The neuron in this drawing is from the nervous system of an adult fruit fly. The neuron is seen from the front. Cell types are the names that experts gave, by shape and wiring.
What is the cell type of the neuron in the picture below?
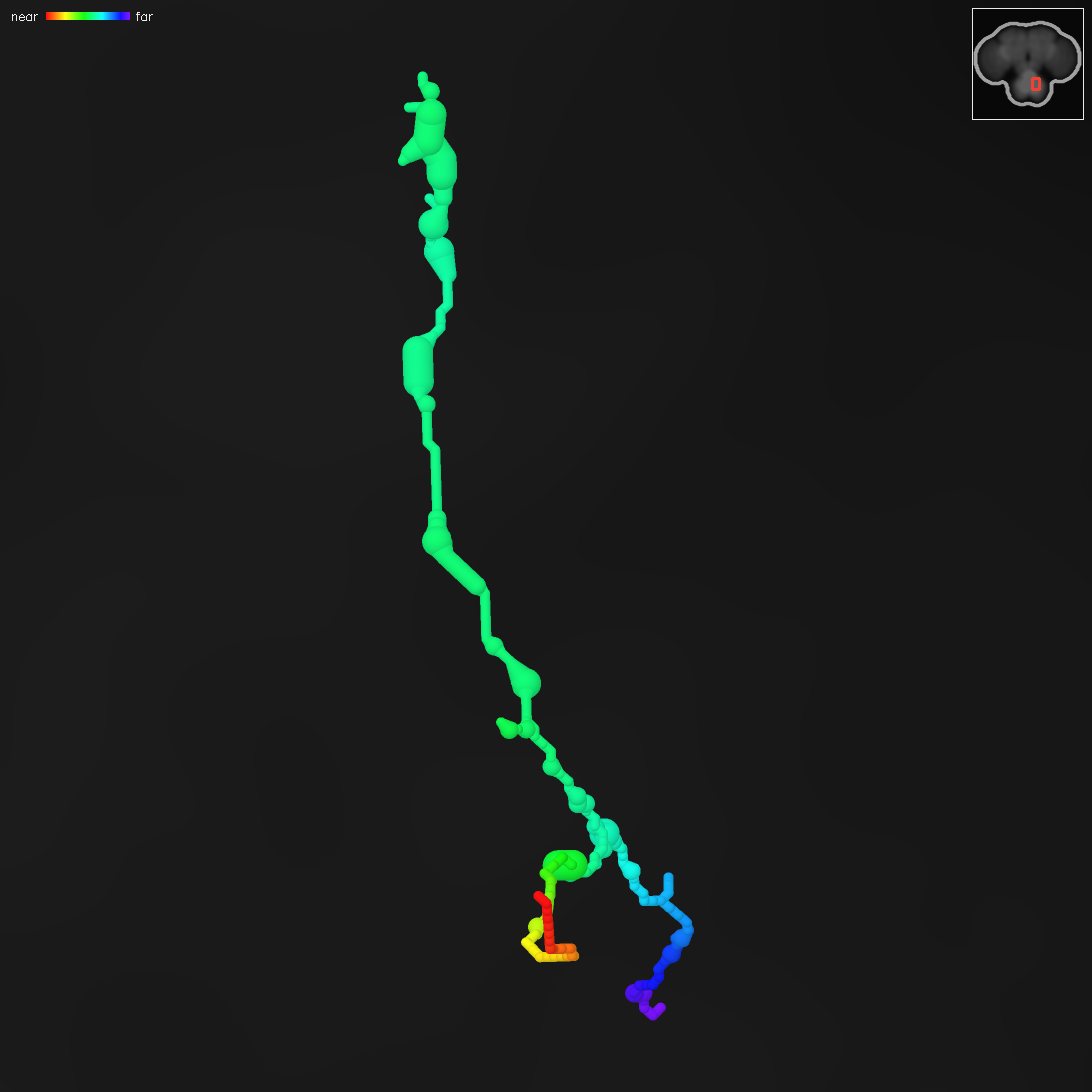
SNpp39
